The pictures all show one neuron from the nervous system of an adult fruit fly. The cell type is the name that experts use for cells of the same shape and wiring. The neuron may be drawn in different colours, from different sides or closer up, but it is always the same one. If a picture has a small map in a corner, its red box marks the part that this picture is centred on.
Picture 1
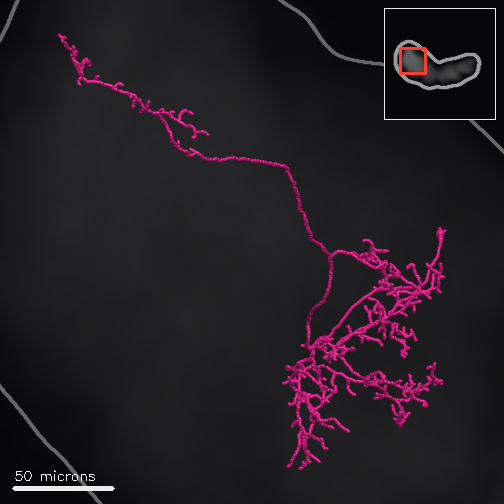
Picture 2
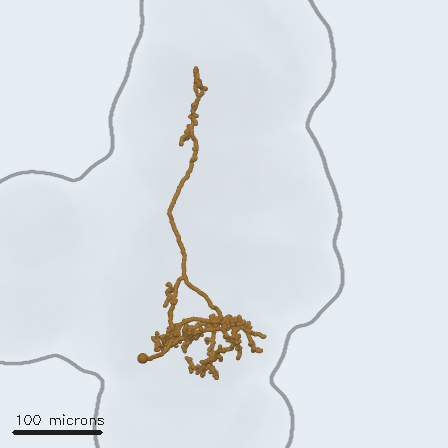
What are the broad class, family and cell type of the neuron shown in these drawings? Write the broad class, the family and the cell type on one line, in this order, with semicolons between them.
central-brain intrinsic neuron; hemilineage LHl2_ventral; CB2342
